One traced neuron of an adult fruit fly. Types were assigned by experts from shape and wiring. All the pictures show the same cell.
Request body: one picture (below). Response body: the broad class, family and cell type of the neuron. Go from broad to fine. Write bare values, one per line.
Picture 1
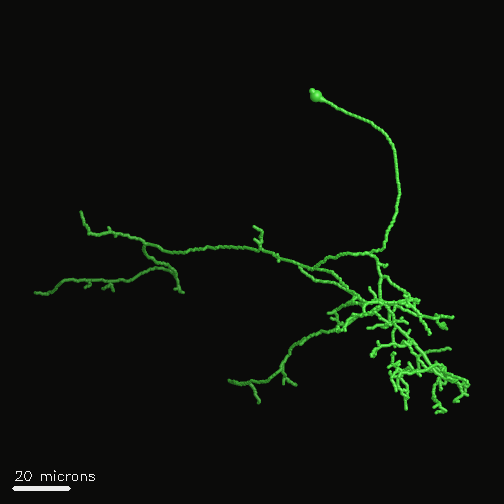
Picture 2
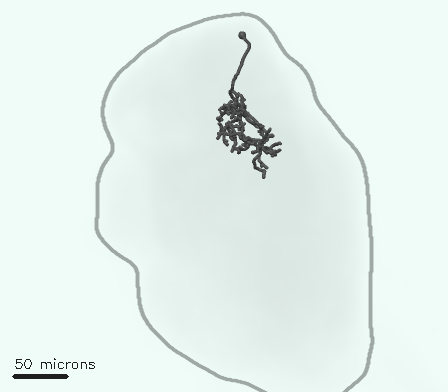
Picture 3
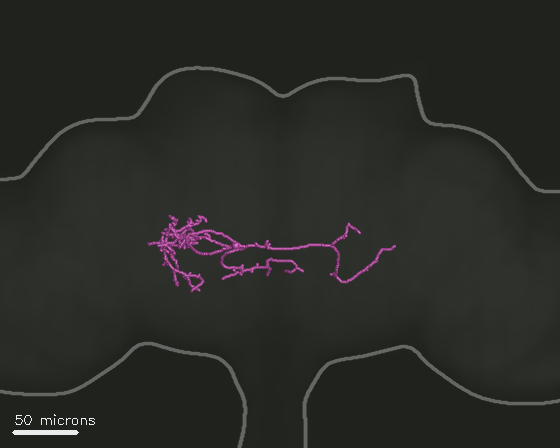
central-brain intrinsic neuron
hemilineage SMPp&v1_posterior
CB0084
